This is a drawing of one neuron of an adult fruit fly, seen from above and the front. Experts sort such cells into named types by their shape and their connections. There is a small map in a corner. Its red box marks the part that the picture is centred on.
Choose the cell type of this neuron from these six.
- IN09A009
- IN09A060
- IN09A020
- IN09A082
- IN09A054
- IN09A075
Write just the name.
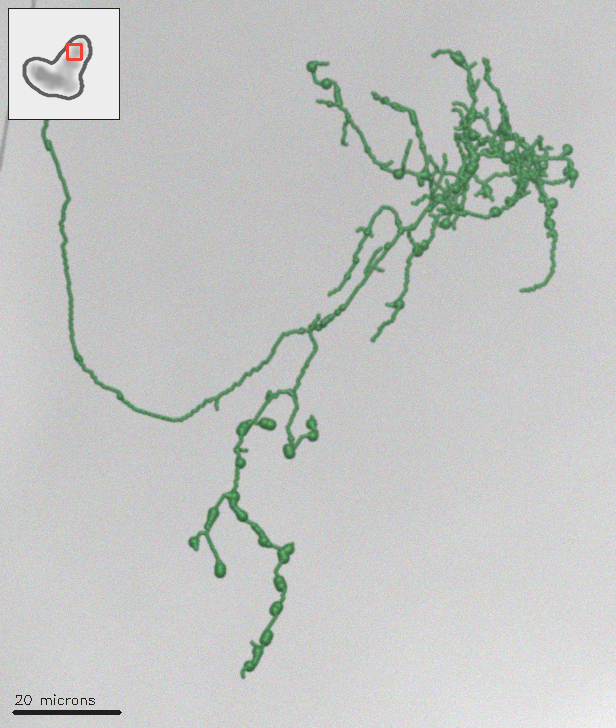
IN09A082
